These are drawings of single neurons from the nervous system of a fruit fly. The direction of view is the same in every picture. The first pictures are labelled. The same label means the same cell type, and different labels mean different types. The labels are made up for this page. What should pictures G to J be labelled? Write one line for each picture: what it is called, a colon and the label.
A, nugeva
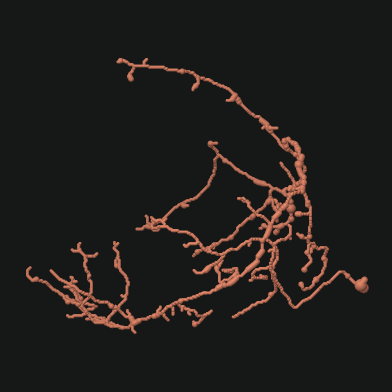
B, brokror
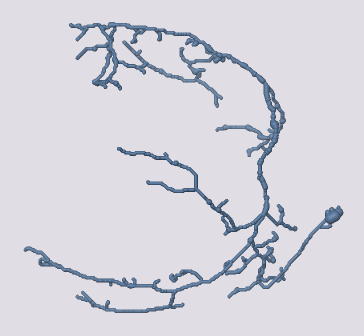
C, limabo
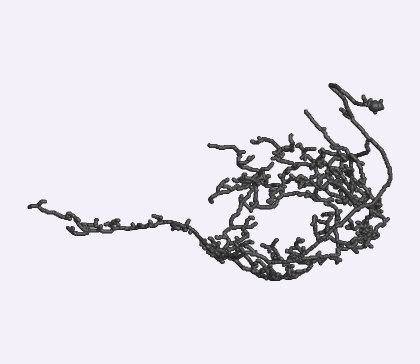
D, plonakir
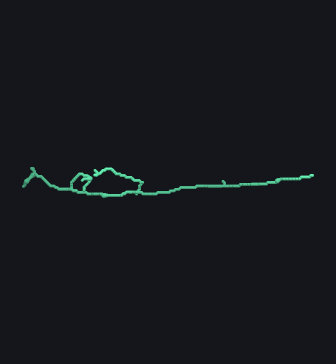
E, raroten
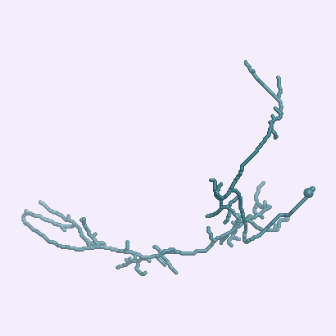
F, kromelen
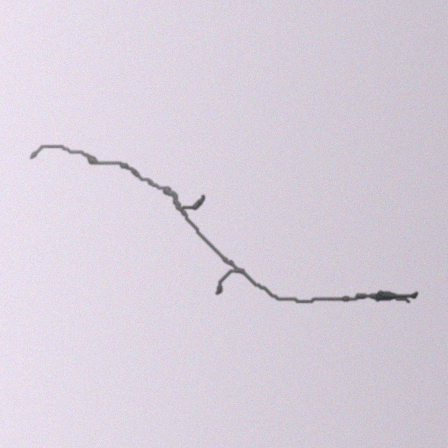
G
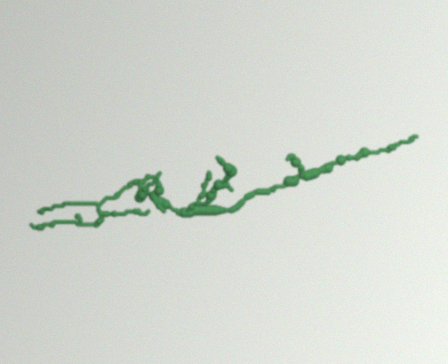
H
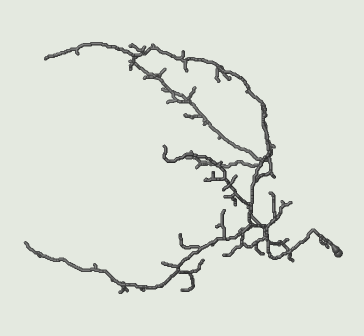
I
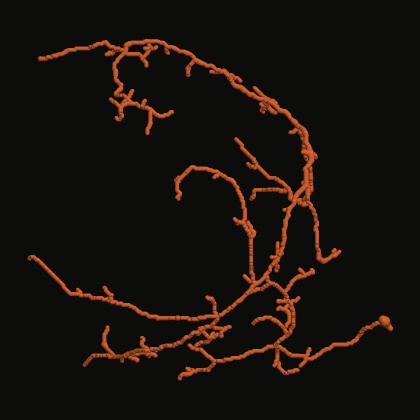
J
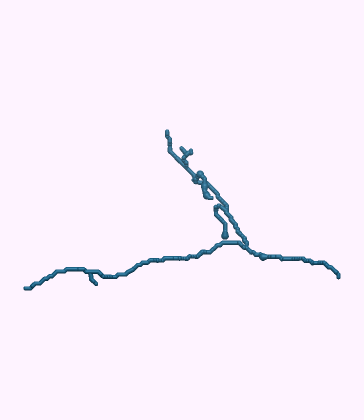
G: plonakir
H: brokror
I: brokror
J: kromelen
